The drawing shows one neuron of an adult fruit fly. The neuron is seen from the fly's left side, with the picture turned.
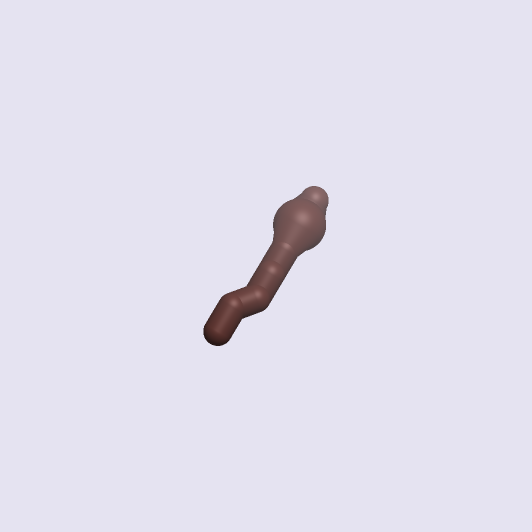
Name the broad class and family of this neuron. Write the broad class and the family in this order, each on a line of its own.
photoreceptor or other optic-lobe sensory neuron
class visual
